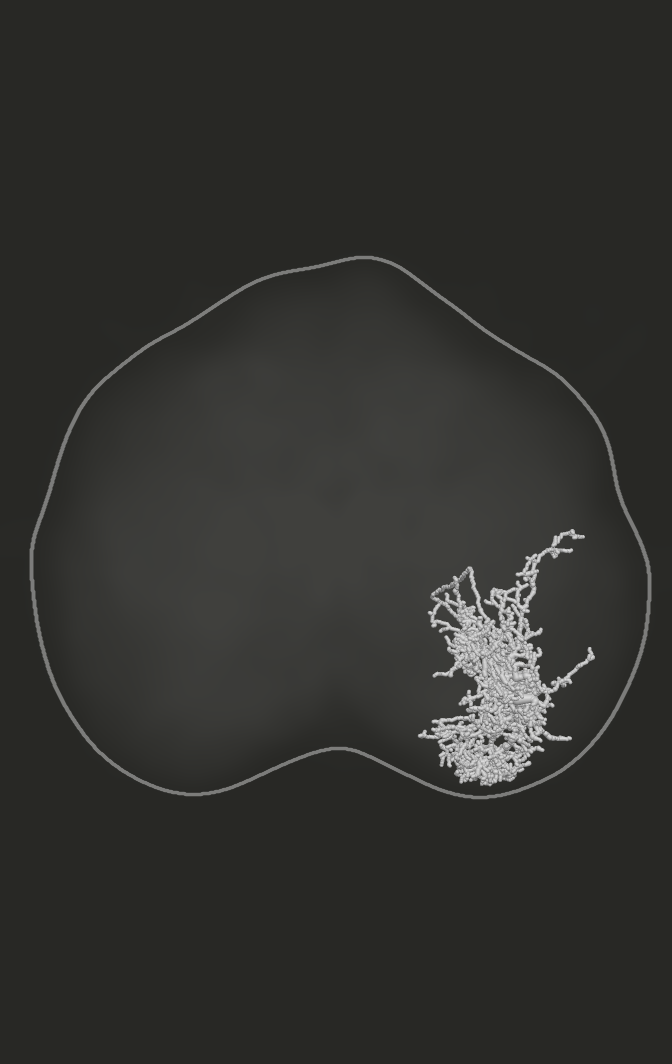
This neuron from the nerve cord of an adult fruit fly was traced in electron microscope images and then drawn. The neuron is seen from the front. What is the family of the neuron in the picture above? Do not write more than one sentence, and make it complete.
For family, the neuron is given as hemilineage 21A.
